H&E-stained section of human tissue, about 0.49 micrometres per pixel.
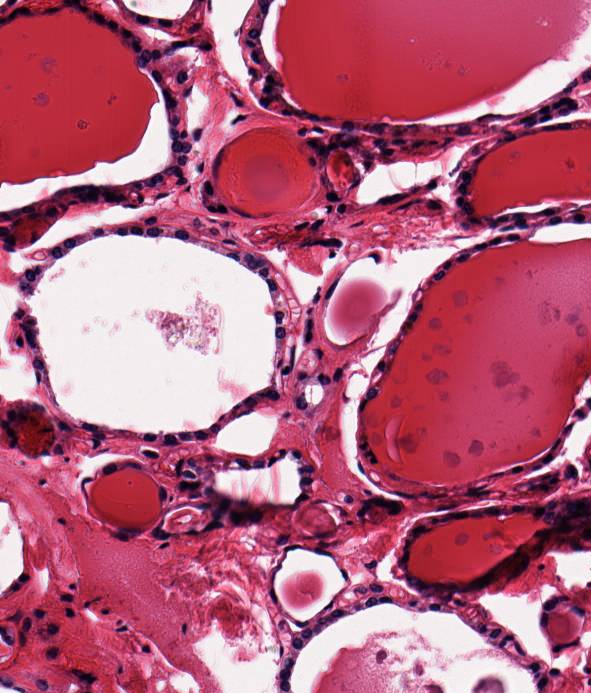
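Thyroid: closed follicles, round to oval and of widely varying size, packed closely together. Most are filled with homogeneous deep red colloid. See how each is lined by a single layer of flattened to low cuboidal cells with small dark nuclei. Thin strands of pink fibrous stroma separate them, widening into a broader band at lower left.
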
